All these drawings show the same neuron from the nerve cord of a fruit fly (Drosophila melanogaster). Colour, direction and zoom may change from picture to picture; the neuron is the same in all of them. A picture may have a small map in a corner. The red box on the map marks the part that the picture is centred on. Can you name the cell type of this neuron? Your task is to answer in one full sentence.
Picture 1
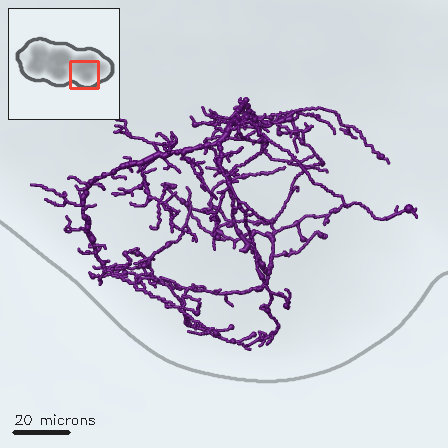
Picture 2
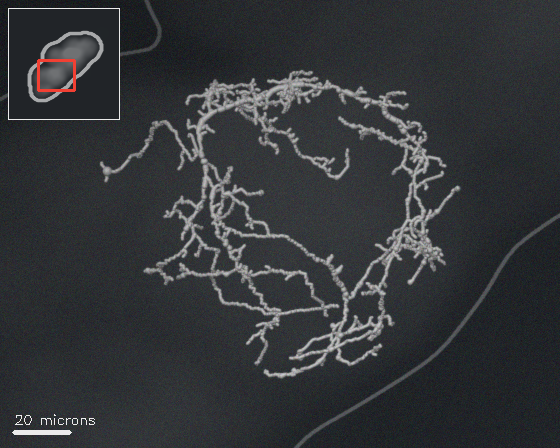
This neuron is of the type IN04B068.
